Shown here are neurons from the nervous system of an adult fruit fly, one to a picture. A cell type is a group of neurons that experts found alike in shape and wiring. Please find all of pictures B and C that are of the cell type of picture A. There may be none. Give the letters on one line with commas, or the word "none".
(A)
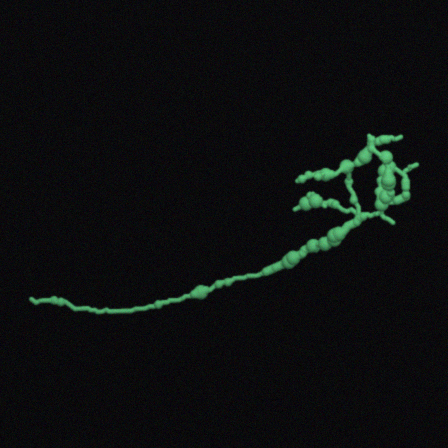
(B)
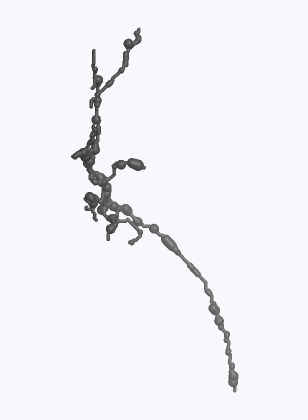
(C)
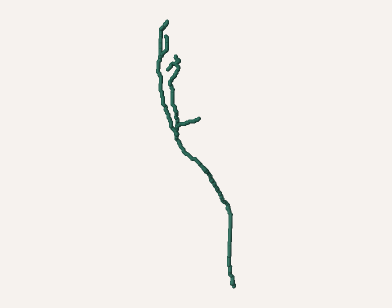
B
